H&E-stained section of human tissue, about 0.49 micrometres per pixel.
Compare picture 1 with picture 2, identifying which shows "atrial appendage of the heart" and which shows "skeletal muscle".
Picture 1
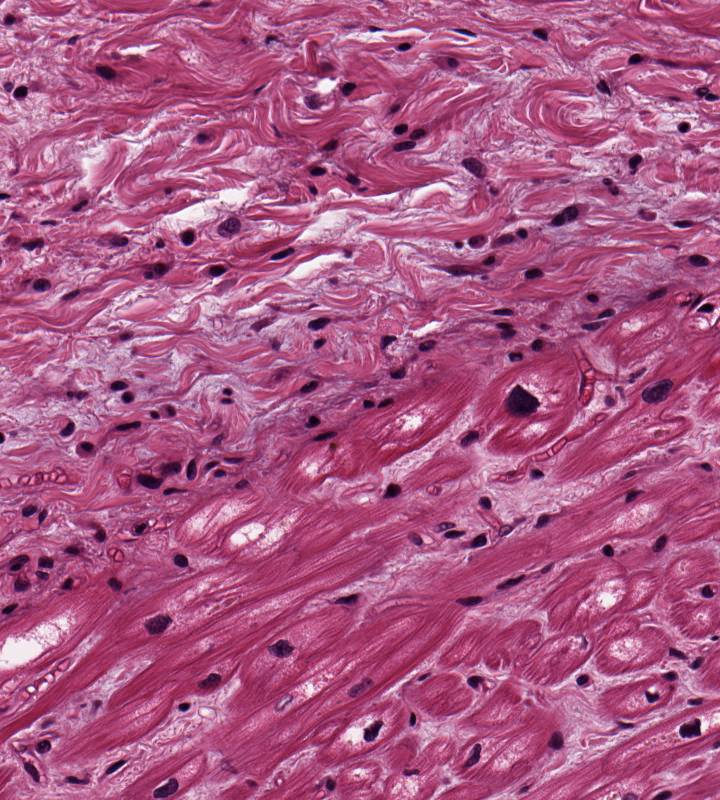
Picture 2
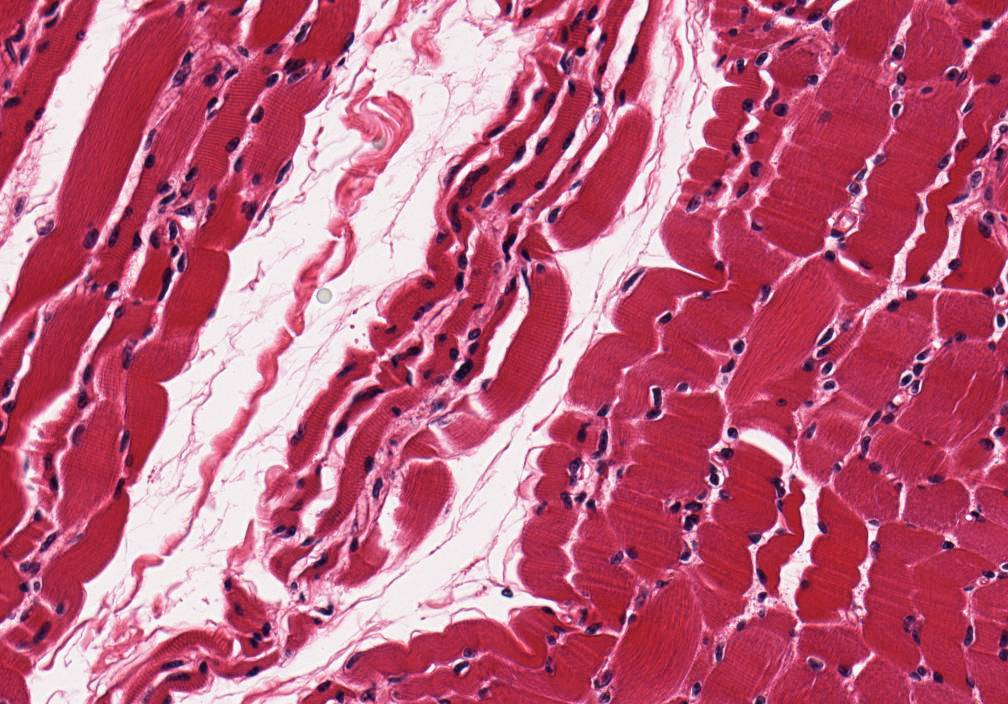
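Picture 1 shows the atrial appendage of the heart, picture 2 skeletal muscle. In the atrial appendage, fibrous connective tissue fills the upper half and muscle the lower half, where the cardiac muscle cells mostly run obliquely from lower left to upper right; many have a pale, clear zone of cytoplasm around the nucleus. The skeletal muscle fibres stain a deep, even pink-red, and in the cross-cut fibres on the right the small, dark blue-purple, flattened or elongated nuclei lie at the fibre edges.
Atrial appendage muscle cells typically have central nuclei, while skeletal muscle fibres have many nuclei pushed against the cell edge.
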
